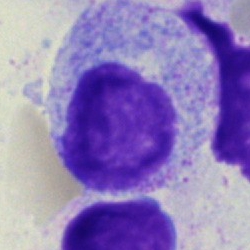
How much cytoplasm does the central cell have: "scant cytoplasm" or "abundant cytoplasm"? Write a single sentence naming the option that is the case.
A wide area of cytoplasm encircles its nucleus.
